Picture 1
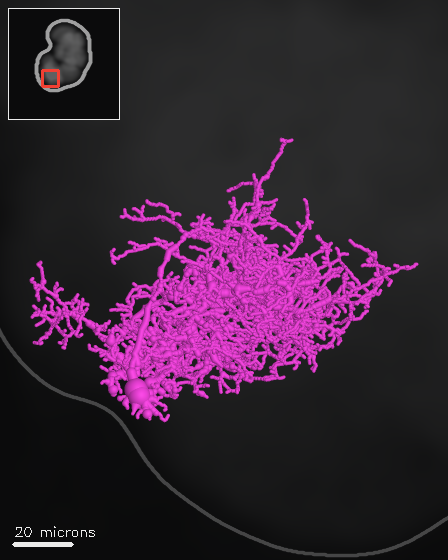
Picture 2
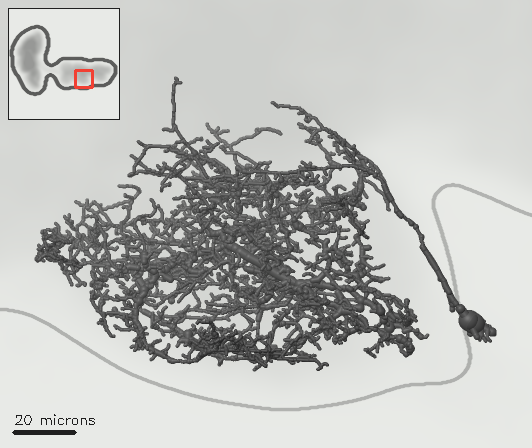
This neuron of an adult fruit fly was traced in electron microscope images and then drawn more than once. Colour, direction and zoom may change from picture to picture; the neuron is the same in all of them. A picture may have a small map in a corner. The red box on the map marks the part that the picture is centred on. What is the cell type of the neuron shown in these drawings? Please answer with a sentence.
The cell type is IN21A002.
